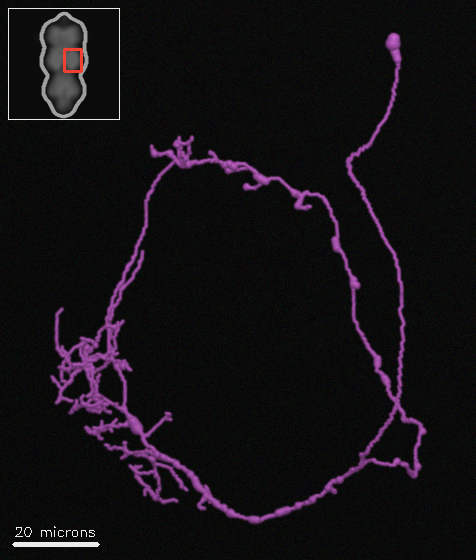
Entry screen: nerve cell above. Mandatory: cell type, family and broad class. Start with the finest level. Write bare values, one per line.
IN08A041
hemilineage 08A
nerve-cord intrinsic neuron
